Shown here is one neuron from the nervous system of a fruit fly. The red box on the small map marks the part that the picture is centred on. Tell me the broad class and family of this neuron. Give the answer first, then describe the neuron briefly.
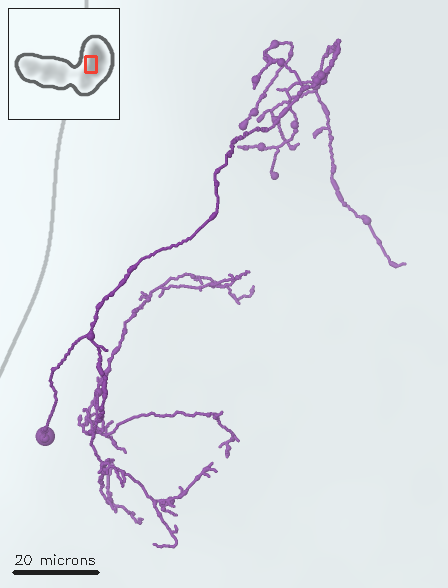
Its broad class is central-brain intrinsic neuron. Its family is hemilineage LHp3. It lies in the brain. By the scale bar it is about 120 microns tall in this view. The picture shows dozens of branch ends.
